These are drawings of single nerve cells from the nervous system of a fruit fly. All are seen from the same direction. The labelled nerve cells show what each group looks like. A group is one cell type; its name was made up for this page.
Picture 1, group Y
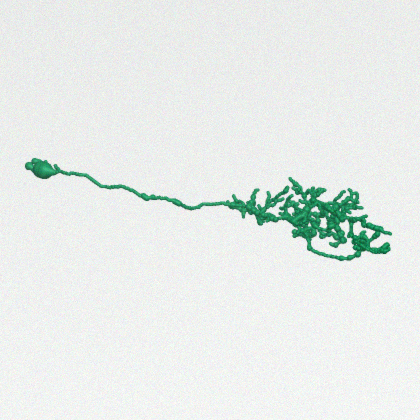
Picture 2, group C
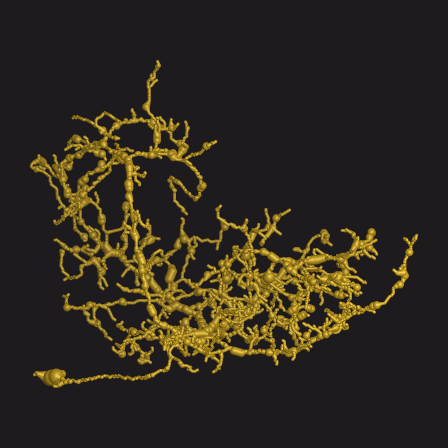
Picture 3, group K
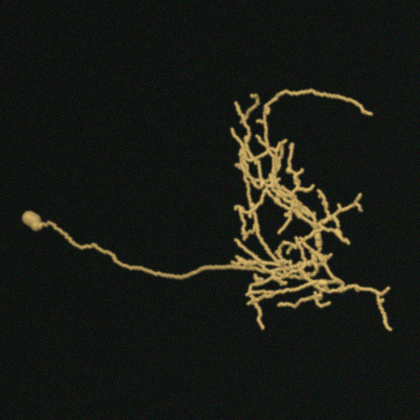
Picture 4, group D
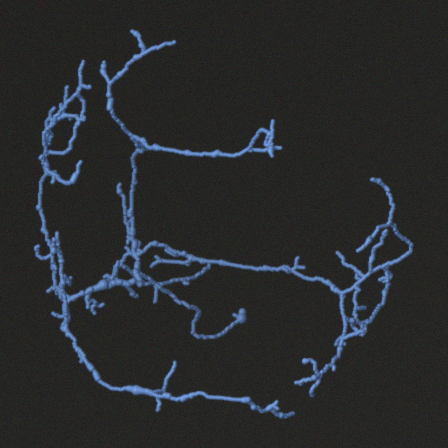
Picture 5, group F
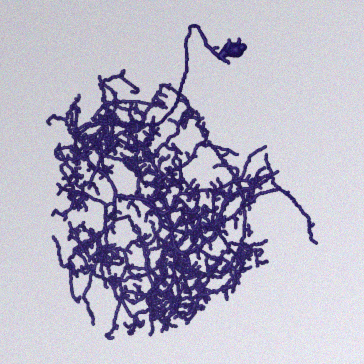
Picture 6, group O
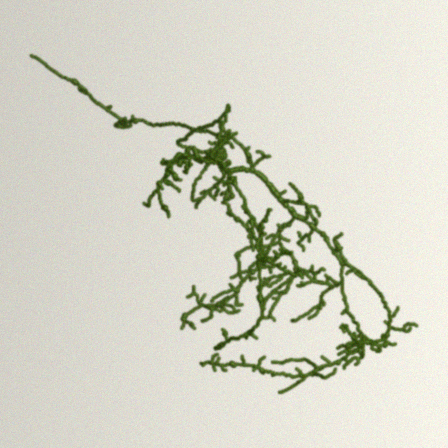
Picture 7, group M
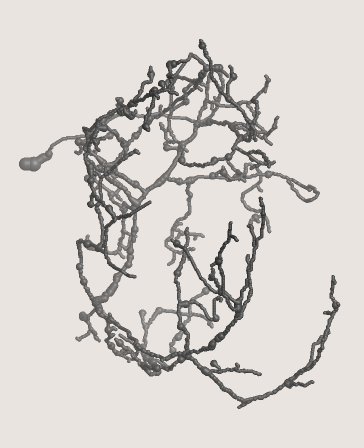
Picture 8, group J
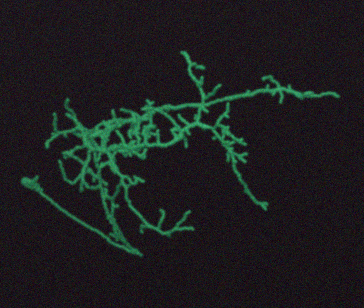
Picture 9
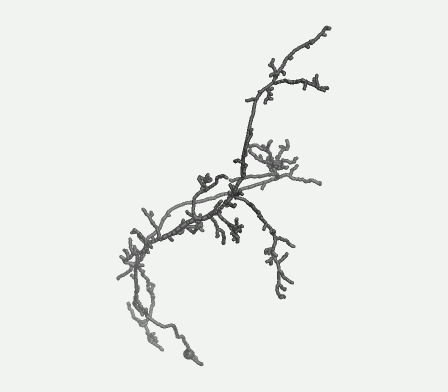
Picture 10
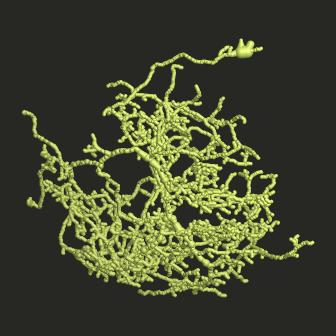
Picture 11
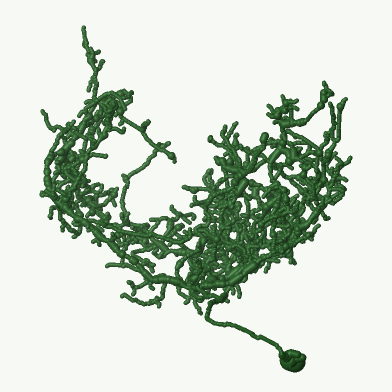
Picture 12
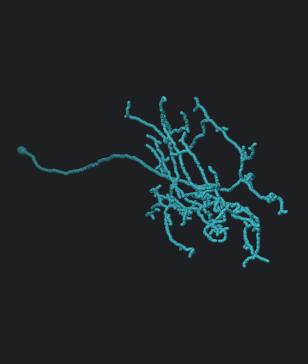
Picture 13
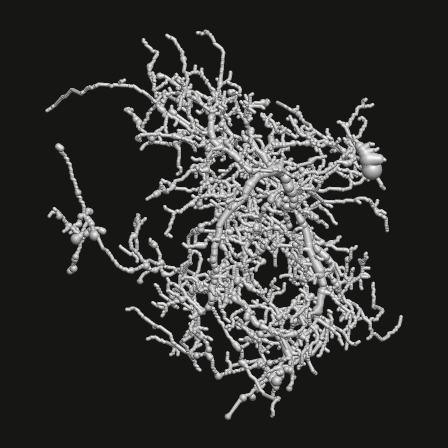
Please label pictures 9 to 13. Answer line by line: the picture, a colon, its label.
9: group J
10: group F
11: group C
12: group K
13: group F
